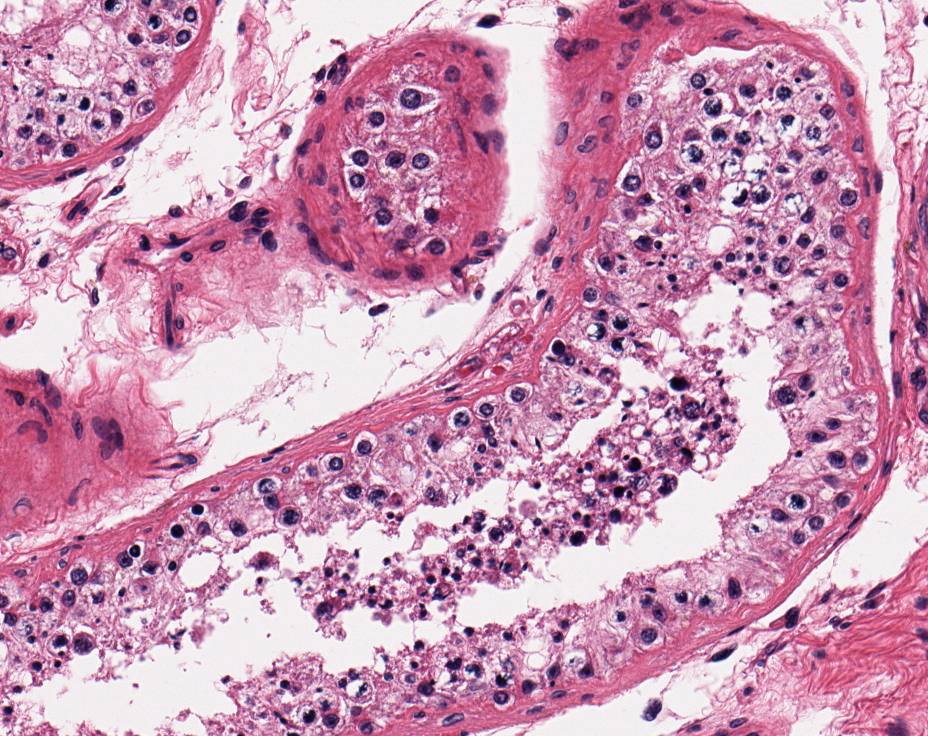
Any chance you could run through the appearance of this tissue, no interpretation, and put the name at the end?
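The large tubule has a stratified lining several cells deep. Each tubule is ringed by thick pink fibrous tissue with flattened, elongated nuclei. The small one at top centre is a thick pink wall round a cluster of rounded cells, no open lumen. Between tubules lies loose wispy pale pink connective tissue, sparse spindle-shaped nuclei. That's testis.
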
